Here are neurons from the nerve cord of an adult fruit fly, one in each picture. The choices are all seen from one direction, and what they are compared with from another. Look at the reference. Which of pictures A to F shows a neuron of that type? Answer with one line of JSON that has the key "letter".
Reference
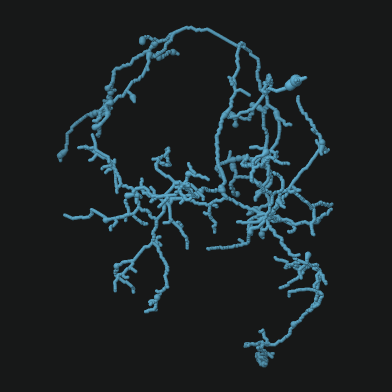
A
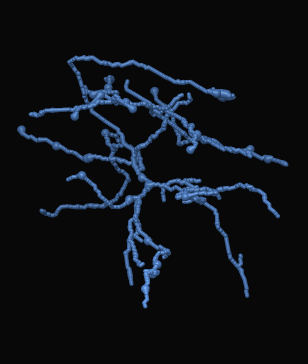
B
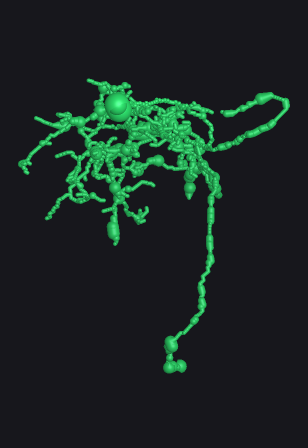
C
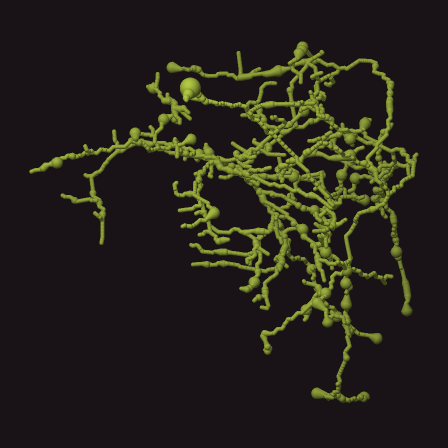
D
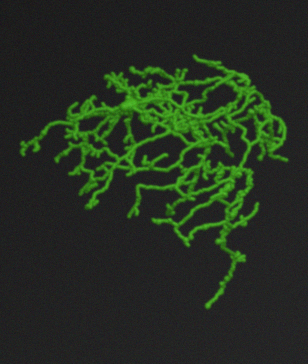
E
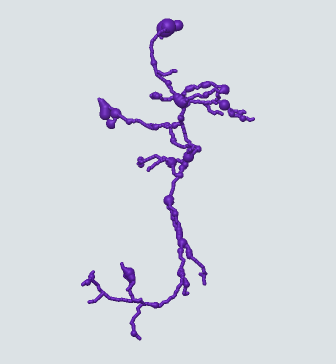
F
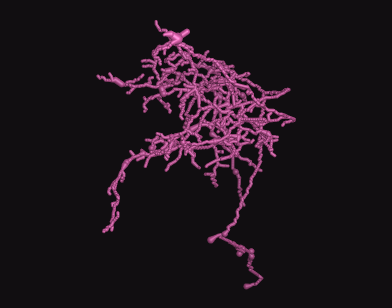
{"letter": "D"}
